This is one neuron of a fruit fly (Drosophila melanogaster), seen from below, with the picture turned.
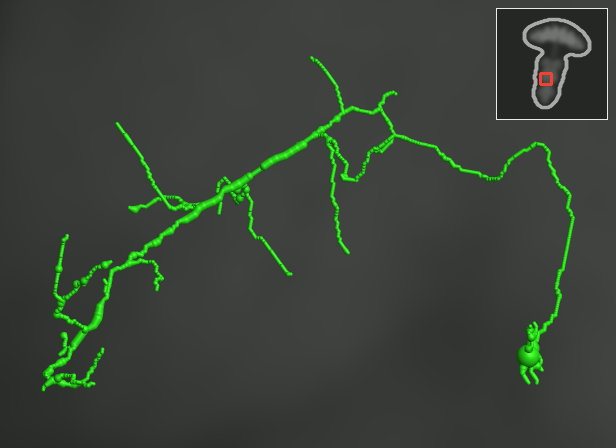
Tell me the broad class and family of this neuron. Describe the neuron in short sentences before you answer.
It is in the nerve cord and does not reach the brain. The cell body is at the lower right of the picture. This is a nerve-cord intrinsic neuron. The family is hemilineage 12B.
